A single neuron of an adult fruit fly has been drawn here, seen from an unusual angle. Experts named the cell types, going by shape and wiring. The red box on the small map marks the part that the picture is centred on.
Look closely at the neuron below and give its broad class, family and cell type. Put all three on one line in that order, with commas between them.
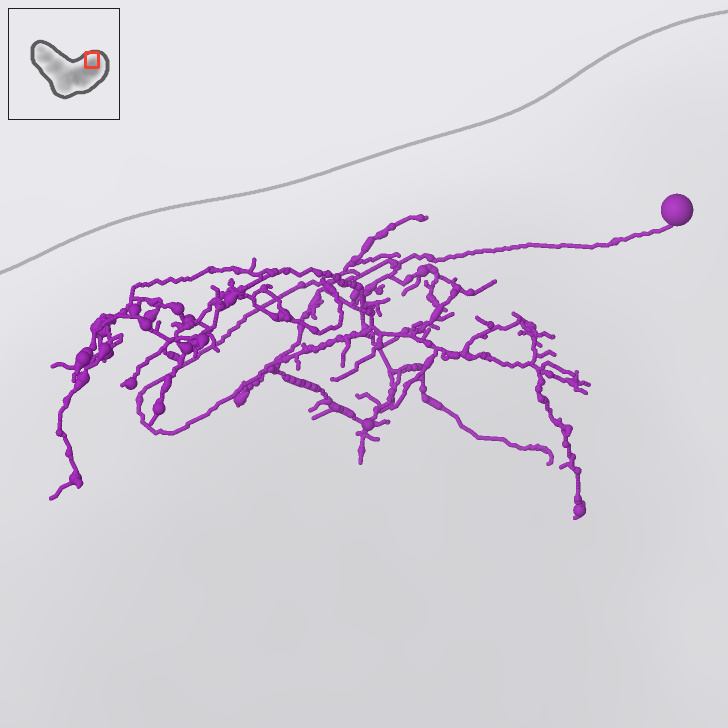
central-brain intrinsic neuron, hemilineage LHp2, CB2208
